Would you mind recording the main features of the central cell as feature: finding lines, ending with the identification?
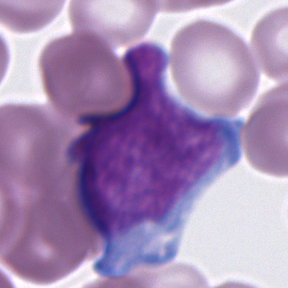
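Nucleus: fills most of the cell
Cytoplasm: blue
Broadest cytoplasm: at the lower end of the cell
Knob: narrow, projecting upward from the top of the cell
Name: myeloblast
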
